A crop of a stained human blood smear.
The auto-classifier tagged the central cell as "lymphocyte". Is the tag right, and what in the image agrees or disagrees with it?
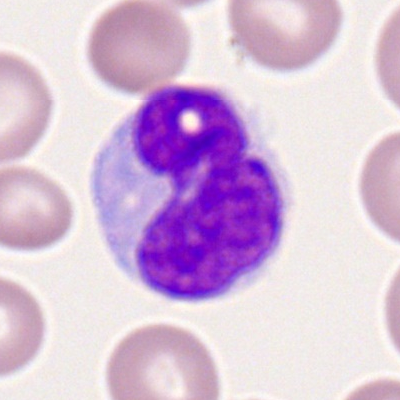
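What settles it is the nucleus: it is deeply indented, leaving a smaller upper lobe and a larger lower part.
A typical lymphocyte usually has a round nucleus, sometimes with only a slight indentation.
So lymphocyte doesn't fit; the cell is a monocyte. Beyond that, the outline is roughly round and smooth. The chromatin is mottled, with darker and lighter purple patches. The cytoplasm is pale grey-blue, and most of it lies to the left of the nucleus. There's also a small bright white round spot in the upper part of the nucleus.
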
